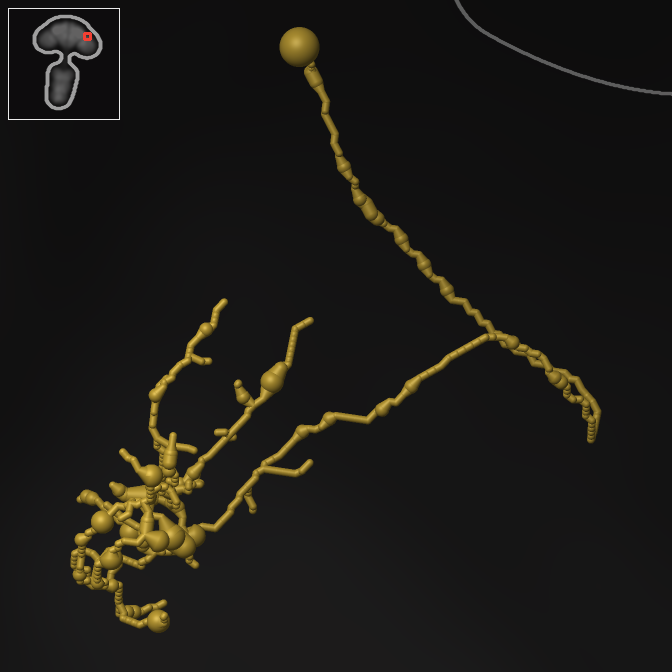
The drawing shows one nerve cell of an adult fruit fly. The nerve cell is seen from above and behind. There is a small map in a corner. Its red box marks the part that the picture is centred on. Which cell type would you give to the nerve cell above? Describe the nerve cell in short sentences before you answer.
It lies in the brain. The cell body can be seen at the top of the picture. It is an optic-lobe intrinsic neuron. The cell type is Cm4.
